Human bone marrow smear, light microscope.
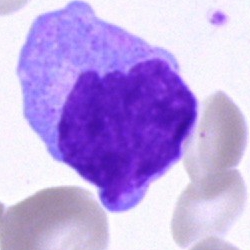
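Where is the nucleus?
Off-centre, toward the lower right of the cell.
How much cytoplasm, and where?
Abundant, in a broad area on the upper left side of the nucleus.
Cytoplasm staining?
Pale lilac-blue, fine pinkish-purple granules scattered through it.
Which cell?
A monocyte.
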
